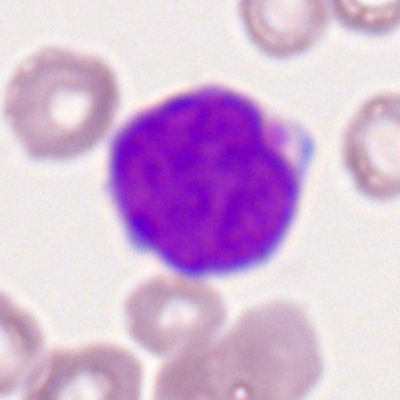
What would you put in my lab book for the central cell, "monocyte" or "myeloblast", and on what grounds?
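This is a myeloblast. What decides it is the cytoplasm: the nucleus fills almost the whole cell, leaving only a scant, thin rim with a bluish edge, seen mainly at the upper right.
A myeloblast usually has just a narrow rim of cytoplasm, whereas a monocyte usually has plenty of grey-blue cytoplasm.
The chromatin is deep purple, mottled and patchy.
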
